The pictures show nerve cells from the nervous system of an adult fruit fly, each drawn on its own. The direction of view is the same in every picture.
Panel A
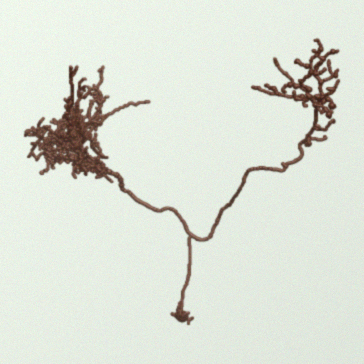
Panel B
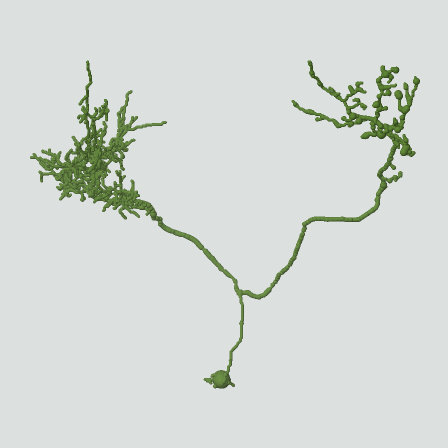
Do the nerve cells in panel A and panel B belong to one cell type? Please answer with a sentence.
They are of the same cell type.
